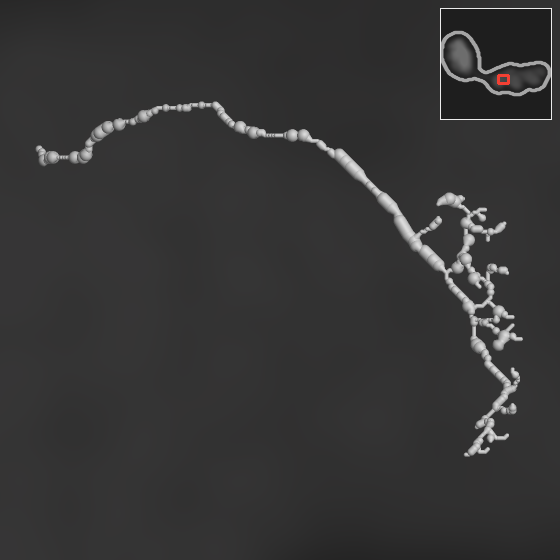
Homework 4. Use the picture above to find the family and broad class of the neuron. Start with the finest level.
class mechanosensory tactile; sensory neuron entering the nerve cord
